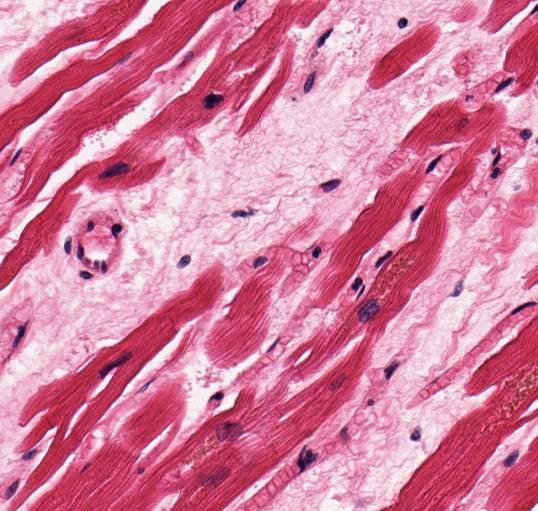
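Left ventricle of the heart. Long, deeply eosinophilic muscle fibres run in parallel from lower left to upper right, with oval central nuclei. Several lower-right fibres hold golden-brown pigment granules. A small round vessel with a few flattened lining nuclei lies in the stroma, left middle.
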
